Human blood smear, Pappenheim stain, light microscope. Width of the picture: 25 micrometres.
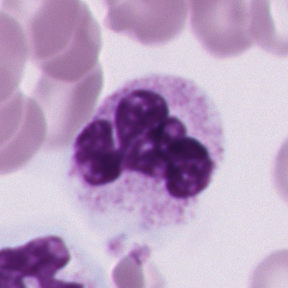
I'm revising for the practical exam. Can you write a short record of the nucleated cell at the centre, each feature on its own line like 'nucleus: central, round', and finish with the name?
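Outline: roughly round
Nuclear lobes: arc across the upper middle of the cell
Cytoplasm: wider band below the lobes
Granules: fine, small, pink-violet, filling the cytoplasm
Vacuoles: none seen
Cell type: segmented neutrophil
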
